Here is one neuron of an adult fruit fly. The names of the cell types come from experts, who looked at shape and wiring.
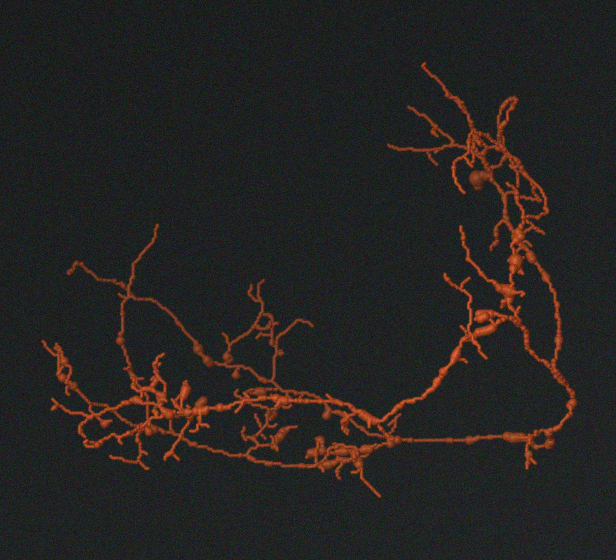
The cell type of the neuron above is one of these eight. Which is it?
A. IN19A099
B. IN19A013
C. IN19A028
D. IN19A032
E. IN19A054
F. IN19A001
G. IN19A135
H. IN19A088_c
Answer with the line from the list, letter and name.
E. IN19A054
